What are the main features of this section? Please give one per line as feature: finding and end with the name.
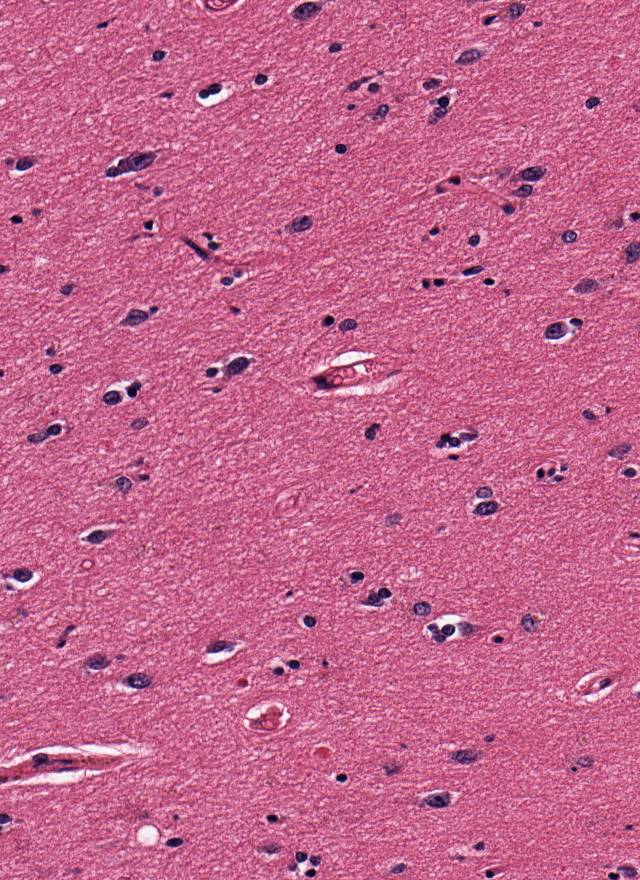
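Background: pink and finely fibrillary, filling the whole field
Cells: sparse, widely spaced throughout
Nuclei: mostly small, round, darkly stained
Surround: many nuclei sit in a small clear space
Name: cerebral cortex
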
